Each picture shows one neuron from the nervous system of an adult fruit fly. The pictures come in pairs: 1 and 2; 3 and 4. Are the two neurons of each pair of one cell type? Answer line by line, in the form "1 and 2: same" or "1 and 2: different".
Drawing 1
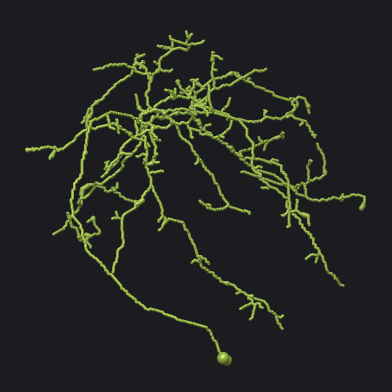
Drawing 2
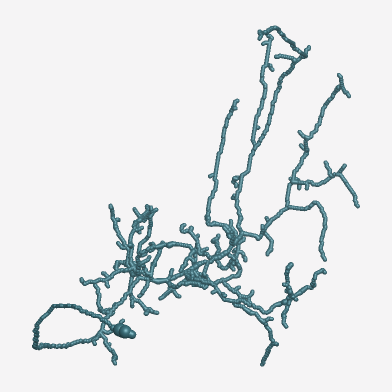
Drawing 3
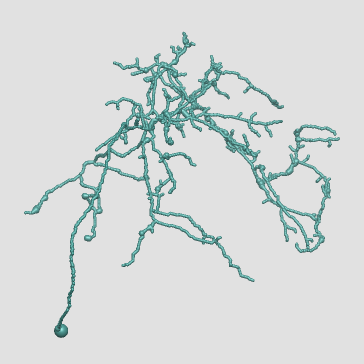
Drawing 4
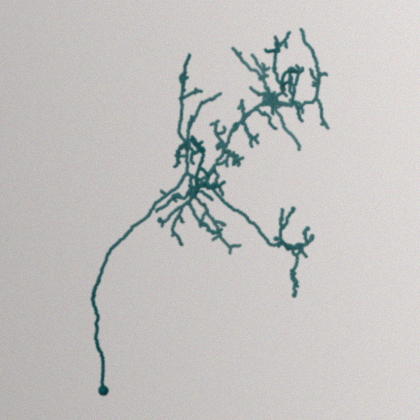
1 and 2: different
3 and 4: same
